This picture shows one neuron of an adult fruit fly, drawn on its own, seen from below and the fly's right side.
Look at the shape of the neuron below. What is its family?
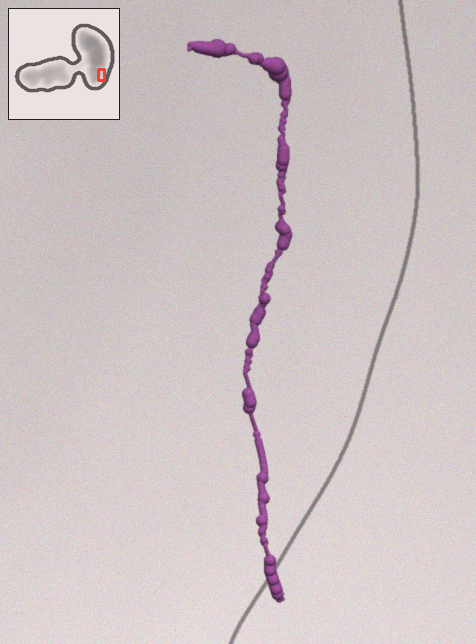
class visual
